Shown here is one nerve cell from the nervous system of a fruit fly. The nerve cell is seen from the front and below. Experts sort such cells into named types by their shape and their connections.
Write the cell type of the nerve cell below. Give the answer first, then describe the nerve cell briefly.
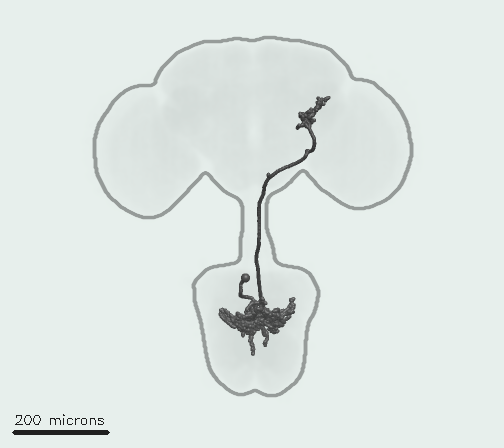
Its cell type is AN08B034. Its broad class is ascending neuron. The cell body can be seen in the middle of the picture. By the scale bar it is about 550 microns tall in this view.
